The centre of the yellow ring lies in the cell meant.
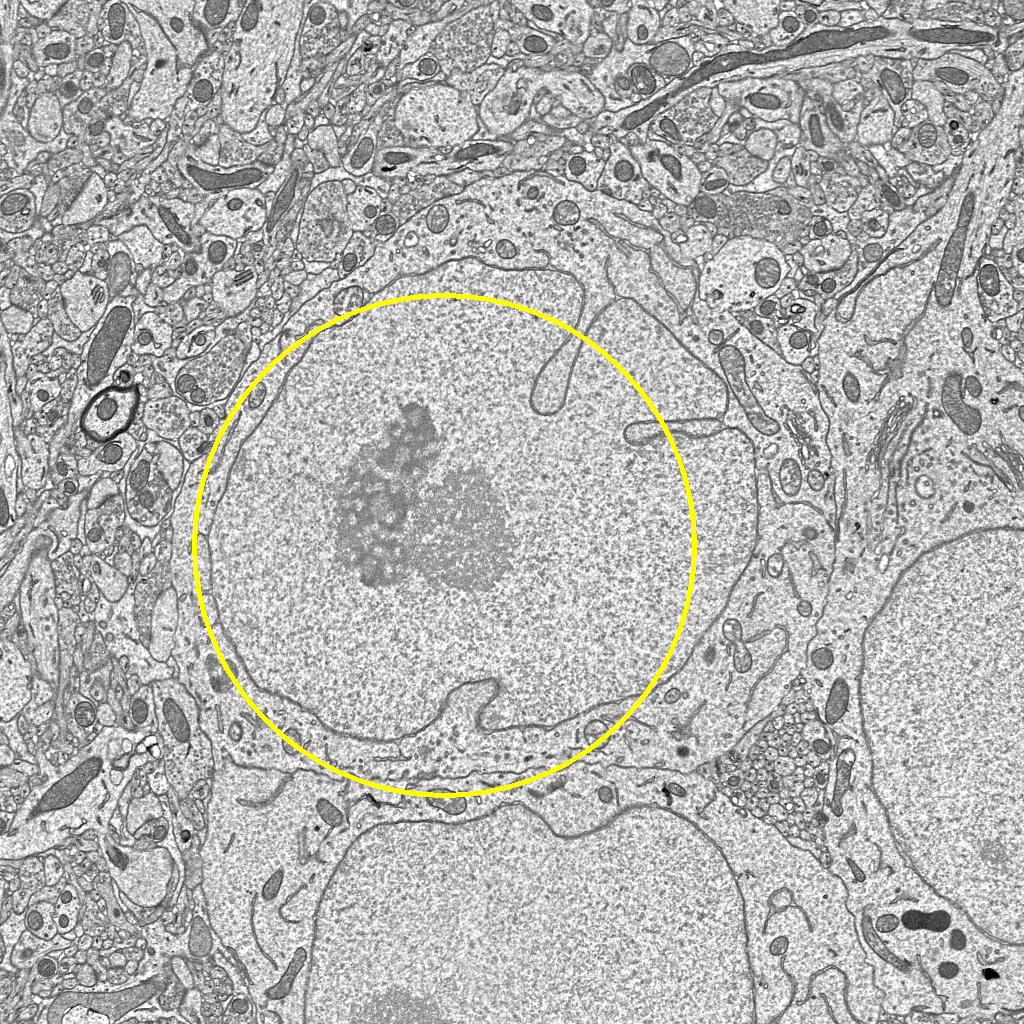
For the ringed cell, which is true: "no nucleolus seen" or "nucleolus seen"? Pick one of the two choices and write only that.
Nucleolus seen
